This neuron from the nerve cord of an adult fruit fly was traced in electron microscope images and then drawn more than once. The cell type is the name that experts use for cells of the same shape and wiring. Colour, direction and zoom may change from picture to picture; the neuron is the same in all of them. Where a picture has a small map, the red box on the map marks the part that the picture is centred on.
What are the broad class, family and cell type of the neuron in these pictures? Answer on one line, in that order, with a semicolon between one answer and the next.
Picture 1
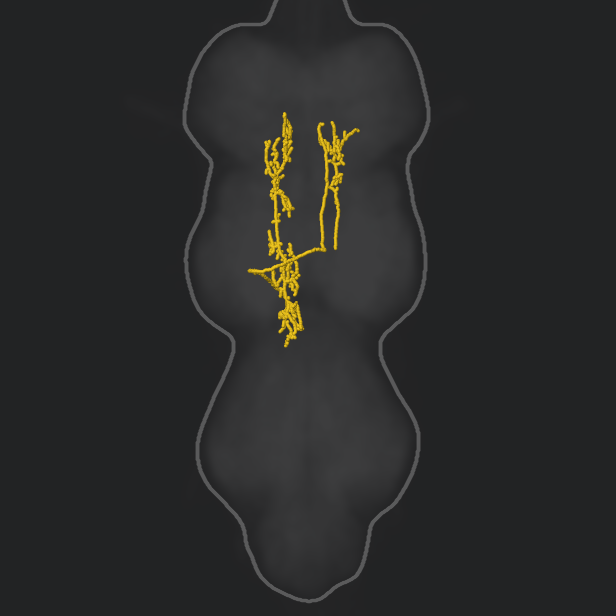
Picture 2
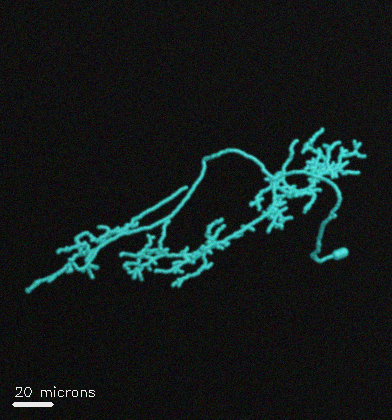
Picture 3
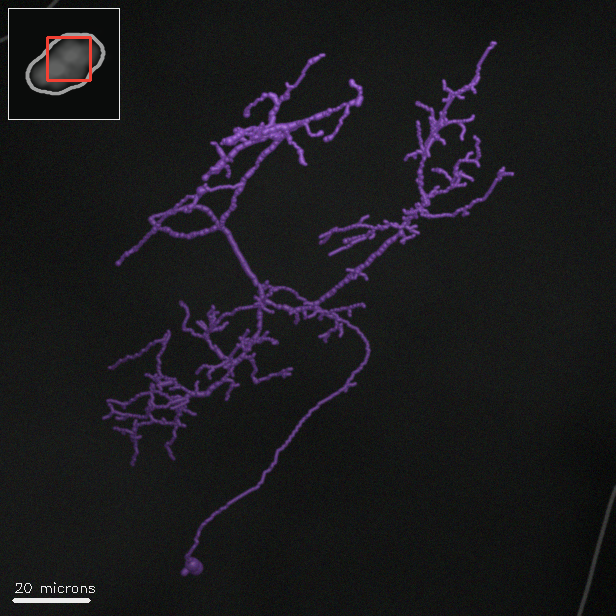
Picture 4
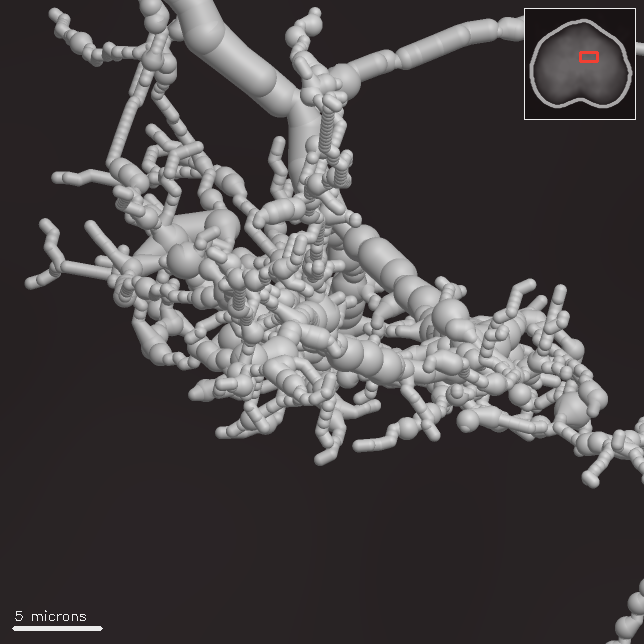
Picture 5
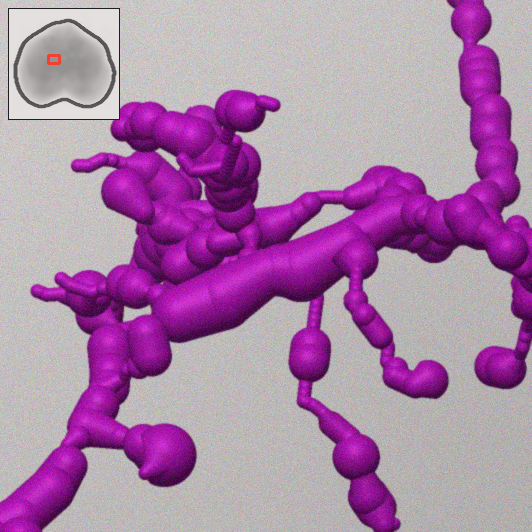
nerve-cord intrinsic neuron; hemilineage 06A; IN06A018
